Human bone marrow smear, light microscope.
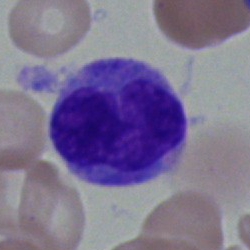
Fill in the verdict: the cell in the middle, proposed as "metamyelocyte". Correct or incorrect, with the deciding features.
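No, metamyelocyte is not the right name; this cell is a monocyte. The deciding point is the cytoplasm, in which no distinct granules are visible.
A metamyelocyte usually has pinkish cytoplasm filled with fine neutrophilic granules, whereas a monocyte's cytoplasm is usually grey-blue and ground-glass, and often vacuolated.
The lack of distinct granules here therefore speaks for monocyte and against metamyelocyte. Otherwise, the outline is round and smooth, the nucleus fills most of the cell and is folded, with a notch in its upper border, and the chromatin is dark purple and moderately clumped. A small cluster of platelets lies just off the upper-left edge of the cell.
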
